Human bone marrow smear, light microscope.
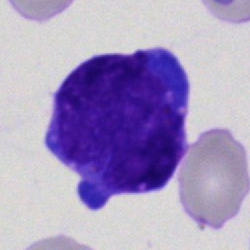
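Blast, the middle cell in a stained human bone marrow smear. Its outline is irregular and somewhat angular, not smoothly round. The nucleus occupies nearly the whole cell. Cytoplasm is most evident as a rim at the upper right. A small rounded blue bleb projects from the lower left edge.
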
